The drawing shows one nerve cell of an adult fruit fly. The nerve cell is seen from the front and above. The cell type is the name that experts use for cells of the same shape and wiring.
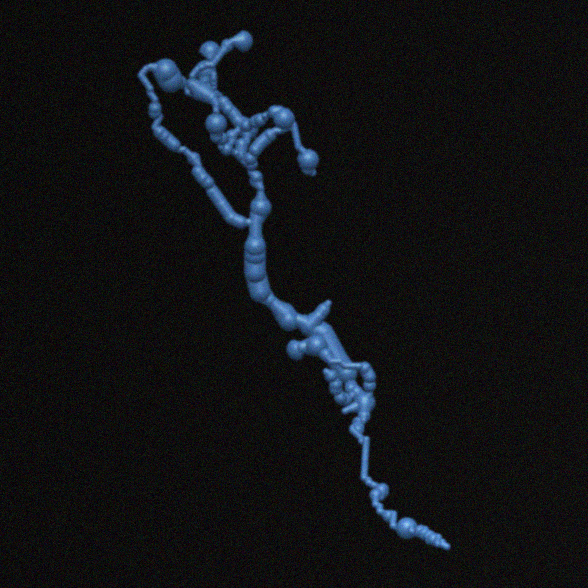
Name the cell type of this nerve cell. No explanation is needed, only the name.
TRN_VP2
